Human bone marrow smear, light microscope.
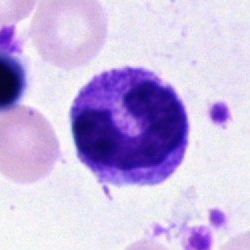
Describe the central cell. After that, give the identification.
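A pale cleft enters the nucleus from the top and indents it. The chromatin is dark and coarsely clumped, with no nucleoli visible. The cytoplasm contains no vacuoles. Answer: segmented neutrophil.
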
